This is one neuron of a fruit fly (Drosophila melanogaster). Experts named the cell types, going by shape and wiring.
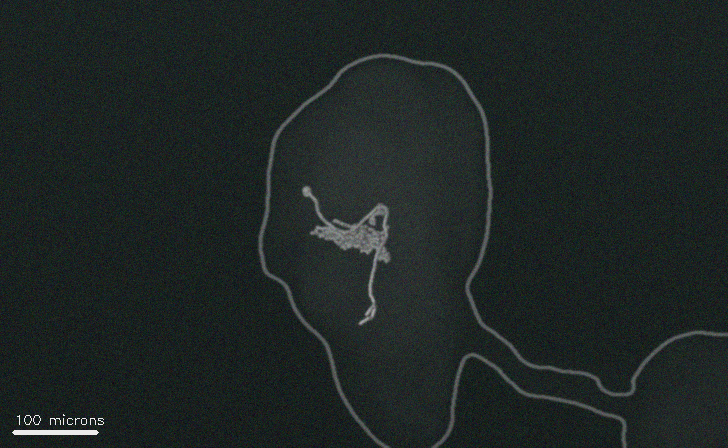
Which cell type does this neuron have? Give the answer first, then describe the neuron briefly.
Its cell type is AMMC034_a. It is a central-brain intrinsic neuron. The cell body is in the middle of the picture. By the scale bar it is about 160 microns tall in this view.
